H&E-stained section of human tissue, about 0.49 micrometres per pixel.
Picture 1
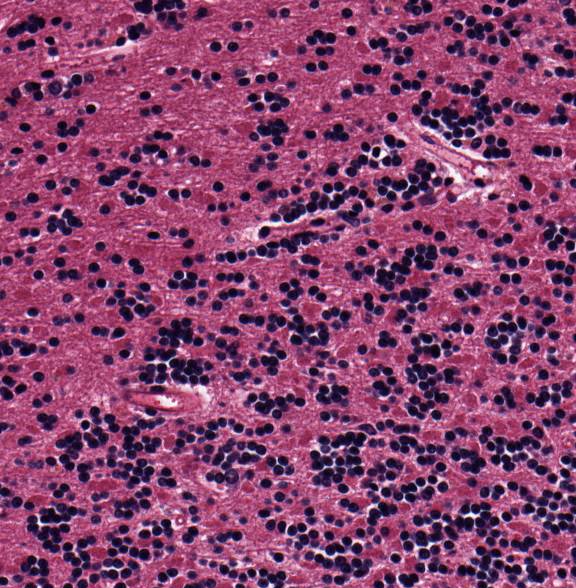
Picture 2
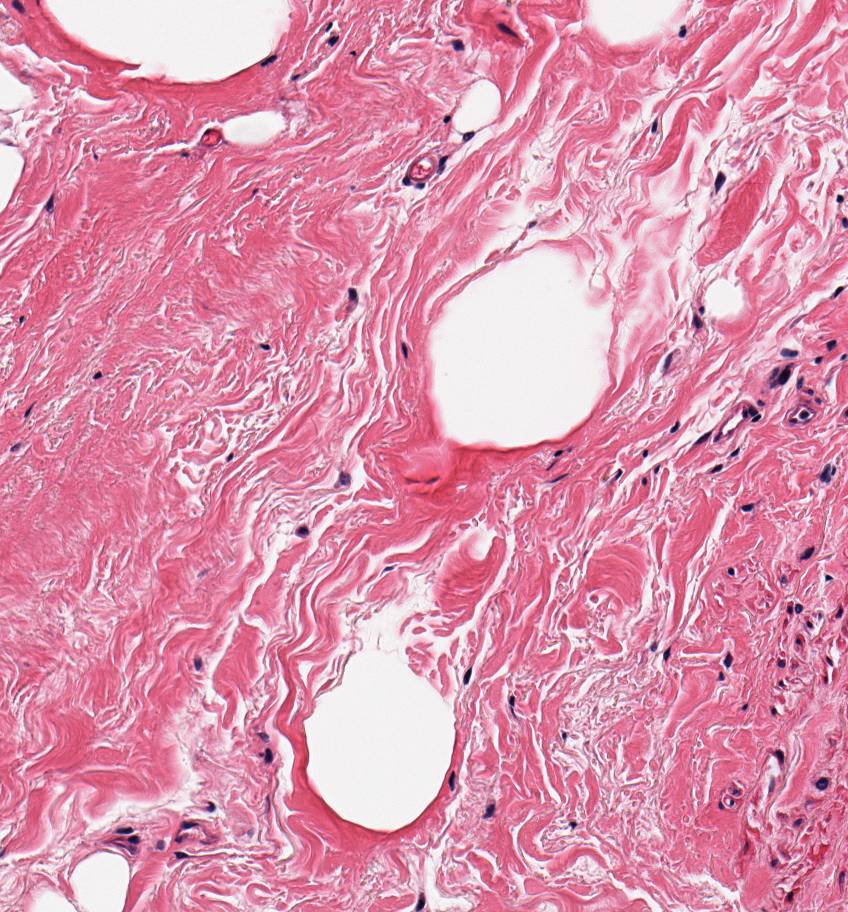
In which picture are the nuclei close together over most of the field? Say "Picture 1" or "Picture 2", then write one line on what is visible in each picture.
Picture 1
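What picture 1 shows: The crowded nuclei are round, uniformly dark and show almost no visible cytoplasm.
What picture 2 shows: The nuclei are sparse, small, dark and spindle-shaped, lying singly between the collagen bundles.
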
